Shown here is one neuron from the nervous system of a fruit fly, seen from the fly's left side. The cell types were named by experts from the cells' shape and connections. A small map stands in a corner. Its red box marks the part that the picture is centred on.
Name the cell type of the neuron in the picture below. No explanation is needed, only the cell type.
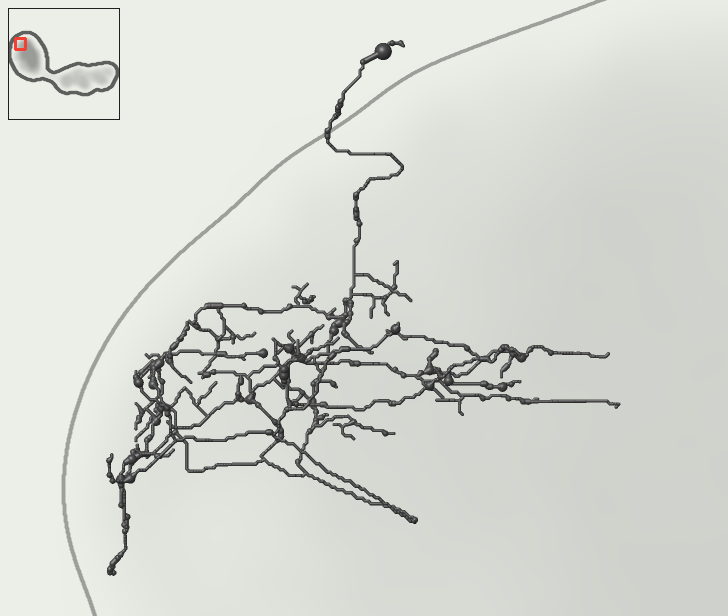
CB1478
